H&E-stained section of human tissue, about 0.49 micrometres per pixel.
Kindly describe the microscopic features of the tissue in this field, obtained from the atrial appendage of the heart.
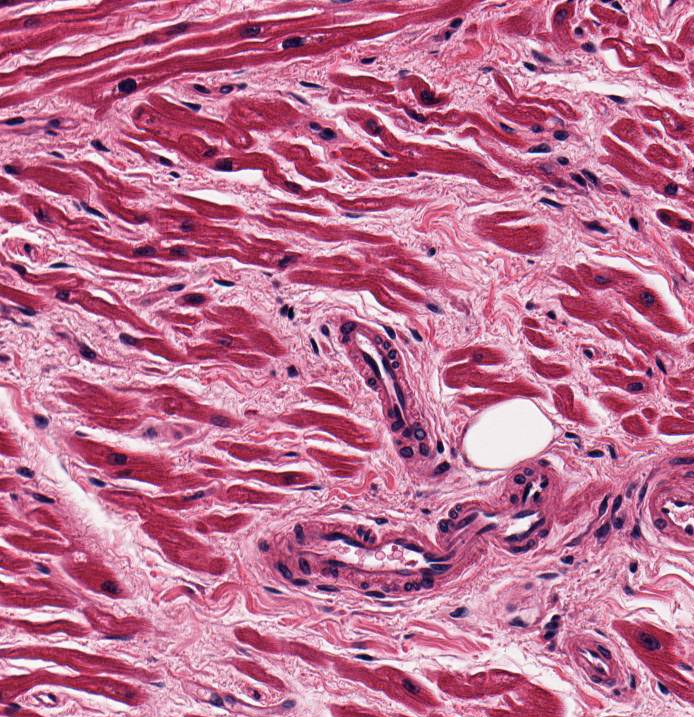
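Short bundles of elongated eosinophilic muscle cells run in several directions. Small blood vessels with plump nuclei in their walls cluster in the centre and lower centre; the lower-centre one has a few red blood cells in its lumen. No epithelium or glands anywhere, mind.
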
